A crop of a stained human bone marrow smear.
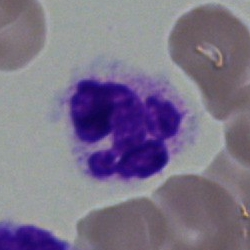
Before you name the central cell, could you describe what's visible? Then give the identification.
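Look first at the nucleus: it is divided into several lobes, joined to one another by narrow connections. Its chromatin is dark purple and coarsely clumped. Now turn to the cytoplasm, which is pale with a faint pinkish-lilac tint and holds fine pinkish-violet granules. Putting that together, you are looking at a segmented neutrophil.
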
